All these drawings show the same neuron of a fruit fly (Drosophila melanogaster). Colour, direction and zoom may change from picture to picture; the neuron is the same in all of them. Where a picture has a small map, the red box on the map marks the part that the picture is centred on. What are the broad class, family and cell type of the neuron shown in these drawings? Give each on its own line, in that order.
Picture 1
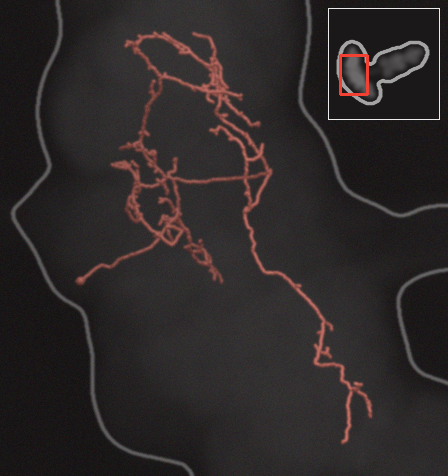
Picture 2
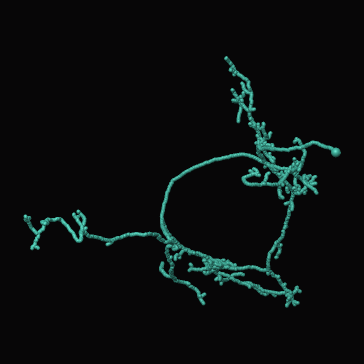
central-brain intrinsic neuron
hemilineage LALv1_ventral
SAD045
